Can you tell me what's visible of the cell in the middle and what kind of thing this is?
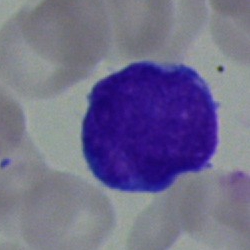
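First, the outline: roughly round, with a slightly uneven, bumpy edge. Second, the nucleus: it fills almost the whole cell. Third, the cytoplasm: little or none can be told apart around the nucleus. Fourth, granules: no distinct ones are seen anywhere in the cell. The cell is a blast.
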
